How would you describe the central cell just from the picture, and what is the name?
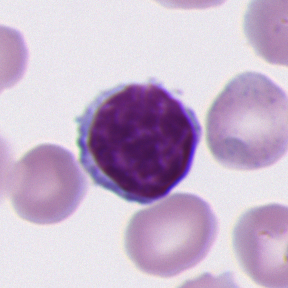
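Dark purple, coarsely clumped chromatin. No nucleoli seen in nucleus. Cytoplasm without granules. Outline slightly ragged, with small fine projections. Name: typical lymphocyte.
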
